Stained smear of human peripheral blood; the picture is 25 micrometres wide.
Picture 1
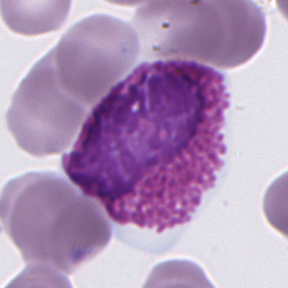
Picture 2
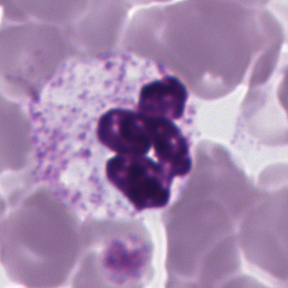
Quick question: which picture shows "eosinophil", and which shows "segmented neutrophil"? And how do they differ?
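Picture 1 shows the eosinophil and picture 2 the segmented neutrophil. In picture 1 the cell, about 16 by 14 micrometres, has a smooth, rounded-oval outline without surface projections, and its chromatin stains unevenly purple in darker and paler patches. Coarse, round, reddish-purple granules crowd its cytoplasm, leaving only a narrow pale bluish rim free of granules along the lower right edge.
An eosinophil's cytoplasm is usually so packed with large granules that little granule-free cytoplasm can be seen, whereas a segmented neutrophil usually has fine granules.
The cell in picture 2 is roughly round, with dark purple, densely clumped chromatin and no visible nucleoli.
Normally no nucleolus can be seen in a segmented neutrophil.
Its cytoplasm is abundant and very pale, with small violet granules scattered through it rather than crowding it. The clearest difference lies in the granules: coarse and crowded in picture 1, small and scattered in picture 2.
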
